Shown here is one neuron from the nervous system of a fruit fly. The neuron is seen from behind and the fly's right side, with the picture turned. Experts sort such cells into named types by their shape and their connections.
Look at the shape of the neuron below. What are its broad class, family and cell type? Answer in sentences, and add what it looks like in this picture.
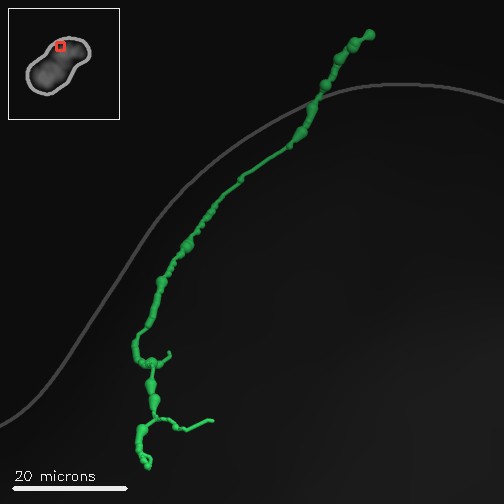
Its broad class is sensory neuron entering the nerve cord. The name of its family is class mechanosensory tactile. Its cell type is SNta29. The drawing shows no cell body. By the scale bar it is about 80 microns tall in this view. It has a dozen or fewer branch ends.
